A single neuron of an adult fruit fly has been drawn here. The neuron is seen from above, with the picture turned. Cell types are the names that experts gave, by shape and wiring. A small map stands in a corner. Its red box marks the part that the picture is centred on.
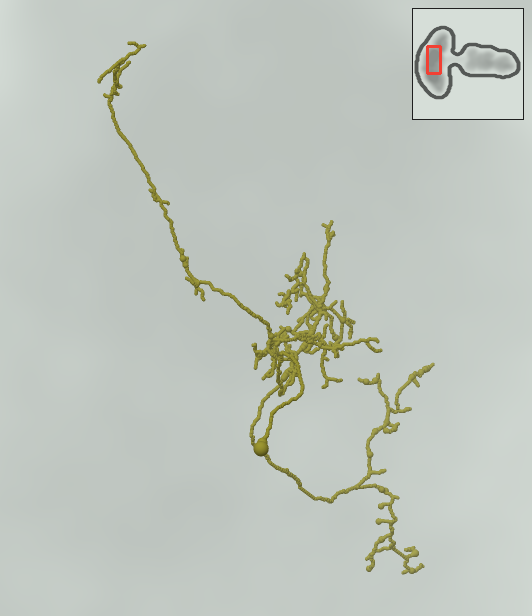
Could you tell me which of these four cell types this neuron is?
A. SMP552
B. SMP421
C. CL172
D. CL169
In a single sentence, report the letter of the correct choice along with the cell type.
The cell type assigned to the neuron is CL169, under option D.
